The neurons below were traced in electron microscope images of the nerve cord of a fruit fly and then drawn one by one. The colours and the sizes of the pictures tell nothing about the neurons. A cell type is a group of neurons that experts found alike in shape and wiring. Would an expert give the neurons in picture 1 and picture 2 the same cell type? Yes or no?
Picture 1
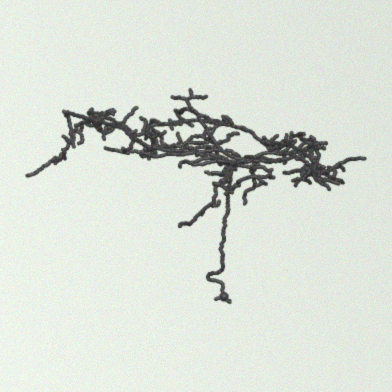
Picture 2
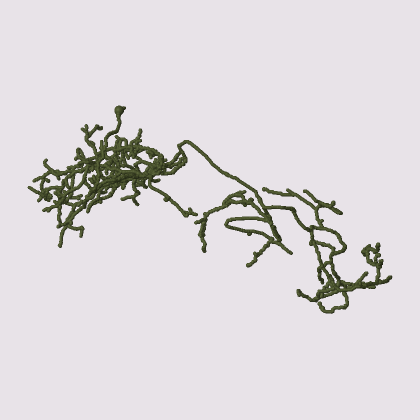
no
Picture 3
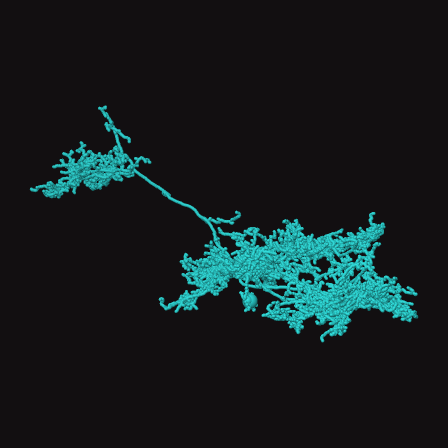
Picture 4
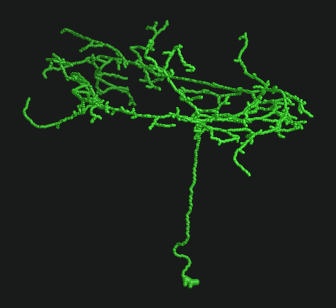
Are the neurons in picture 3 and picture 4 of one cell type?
no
